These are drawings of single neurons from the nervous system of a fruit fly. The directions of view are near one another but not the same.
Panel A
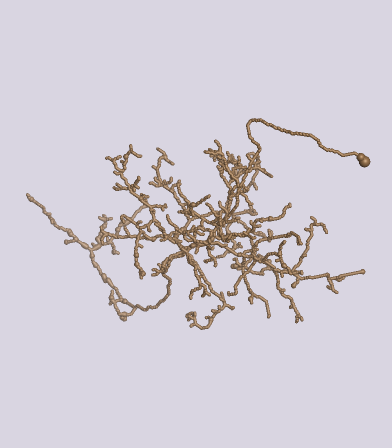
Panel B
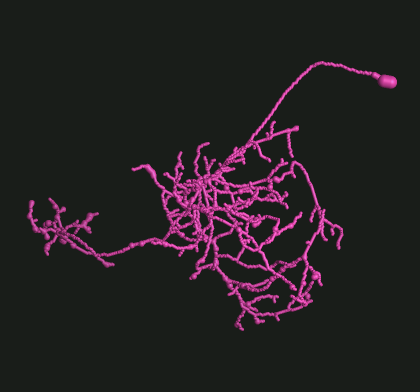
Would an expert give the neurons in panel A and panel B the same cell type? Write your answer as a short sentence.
They are of the same cell type.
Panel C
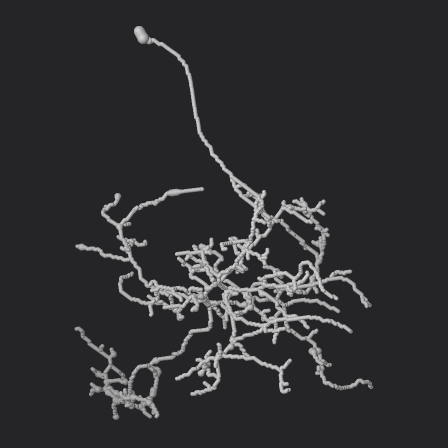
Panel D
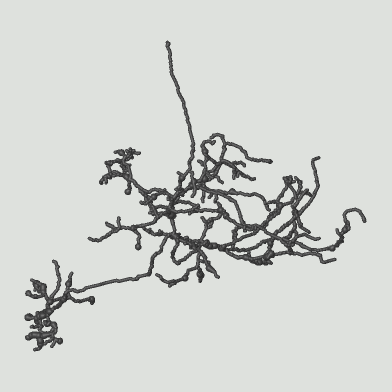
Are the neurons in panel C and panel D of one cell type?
They are of different cell types.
